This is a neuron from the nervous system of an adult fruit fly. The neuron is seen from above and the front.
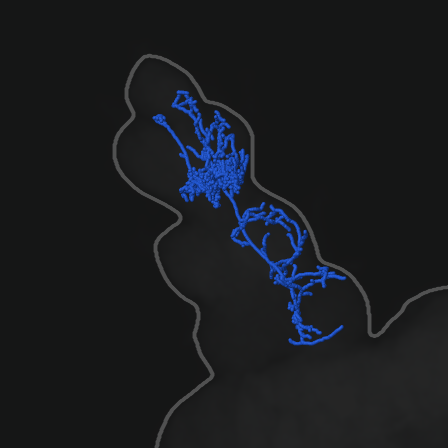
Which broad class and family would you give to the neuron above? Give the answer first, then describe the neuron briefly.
This is a nerve-cord intrinsic neuron. The family is hemilineage 12B. As drawn here it is taller than it is wide.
